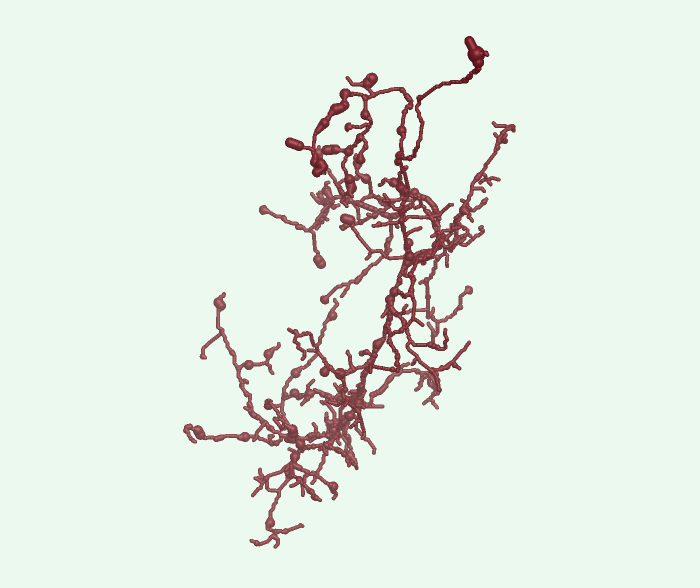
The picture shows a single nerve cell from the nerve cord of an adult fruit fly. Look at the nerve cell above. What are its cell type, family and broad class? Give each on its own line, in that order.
IN16B077
hemilineage 16B
nerve-cord intrinsic neuron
